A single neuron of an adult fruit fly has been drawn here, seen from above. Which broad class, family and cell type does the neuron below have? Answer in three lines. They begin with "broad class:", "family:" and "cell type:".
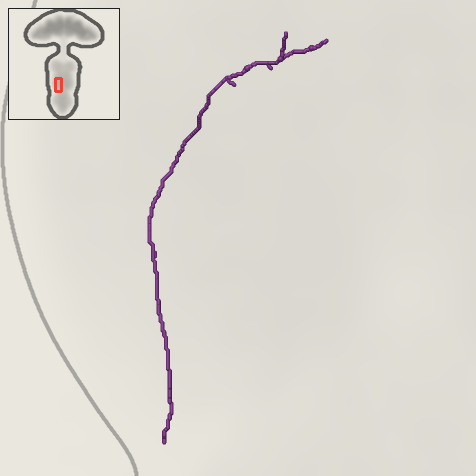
broad class: sensory neuron entering the nerve cord
family: class mechanosensory tactile
cell type: SNta43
